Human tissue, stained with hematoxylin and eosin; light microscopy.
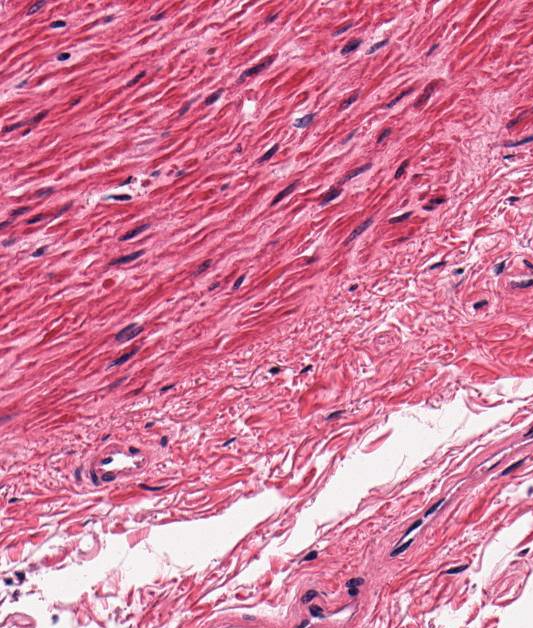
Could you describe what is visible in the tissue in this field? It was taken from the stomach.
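Densely packed smooth muscle fills the upper two-thirds; looser tissue occupies the lower third. Muscle nuclei elongated, cigar-shaped, dark purple, lying along the length of the fibres. Cytoplasm strongly pink with eosin. Beneath the muscle, a band of loose, wispy, paler pink connective tissue with sparse nuclei.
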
